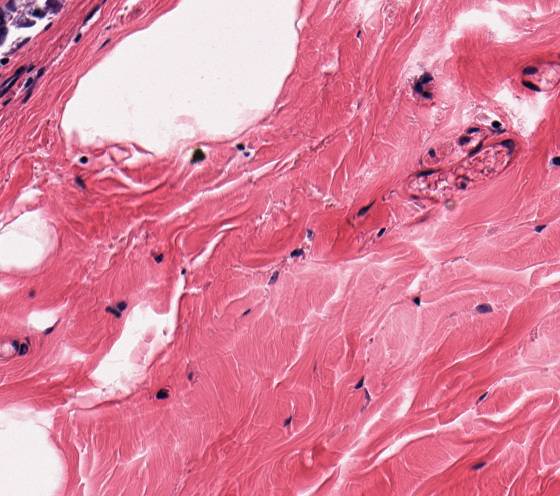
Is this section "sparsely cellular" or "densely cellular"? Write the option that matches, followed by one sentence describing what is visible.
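Sparsely cellular. Sparse small dark elongated fibroblast nuclei lie scattered between the collagen bundles.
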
